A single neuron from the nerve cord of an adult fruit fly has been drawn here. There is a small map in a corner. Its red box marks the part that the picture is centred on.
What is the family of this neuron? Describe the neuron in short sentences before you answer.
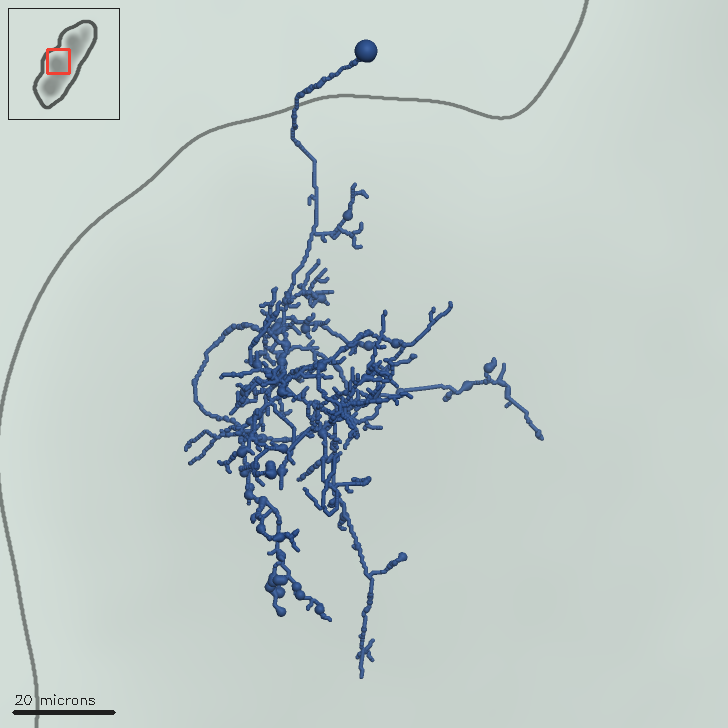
By the scale bar it is about 130 microns tall in this view. As drawn here it is taller than it is wide. This is a nerve-cord intrinsic neuron. Its family is hemilineage 01B.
